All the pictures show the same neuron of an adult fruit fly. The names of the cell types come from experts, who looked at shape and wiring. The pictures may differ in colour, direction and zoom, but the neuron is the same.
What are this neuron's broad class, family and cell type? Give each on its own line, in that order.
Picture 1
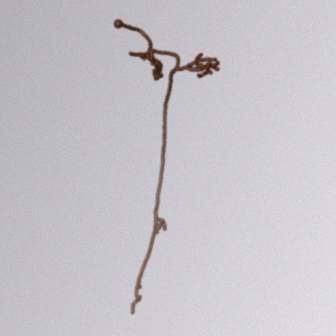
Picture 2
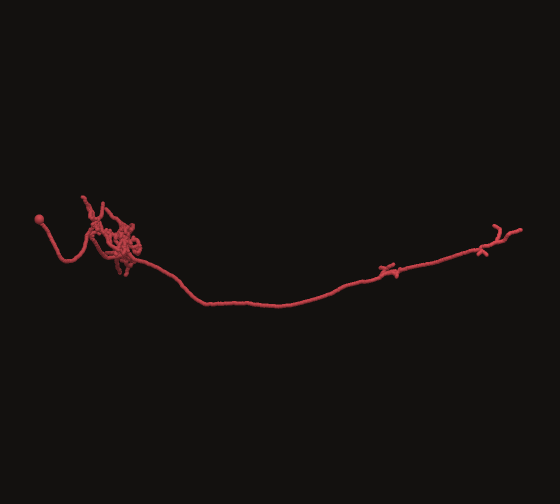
descending neuron
hemilineage LB7
DNge092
